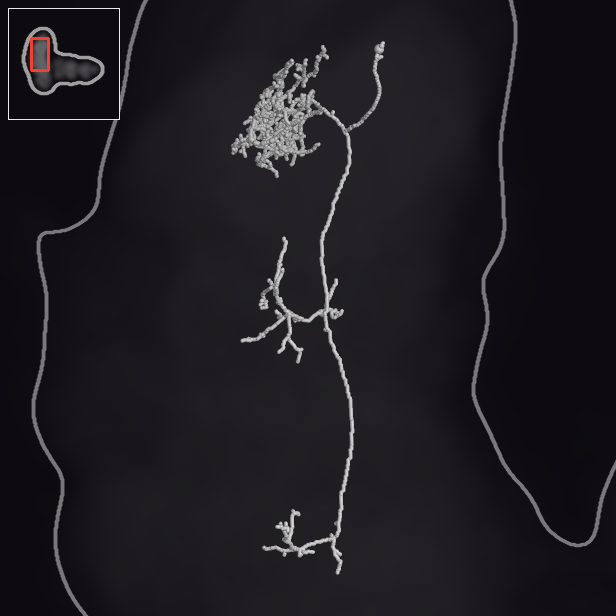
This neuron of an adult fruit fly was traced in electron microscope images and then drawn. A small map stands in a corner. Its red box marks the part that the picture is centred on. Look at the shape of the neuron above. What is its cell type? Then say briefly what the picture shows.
The cell type is LoVP92. Its broad class is visual projection neuron. The cell body can be seen at the top of the picture. The picture shows dozens of branch ends.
